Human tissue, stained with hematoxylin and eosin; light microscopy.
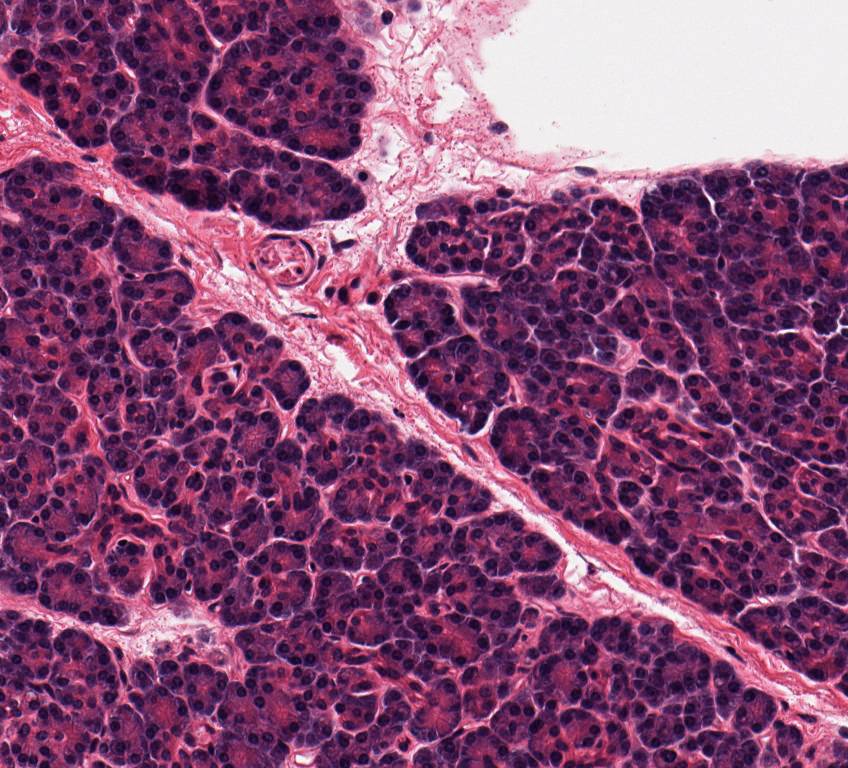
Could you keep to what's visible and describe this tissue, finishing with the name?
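Architecture: densely packed acini form lobules, divided by a band of pink connective tissue running diagonally from upper left to lower right. Nuclei: round, dark purple, placed toward the base of each acinar cell. Top centre: where the septum meets the tissue edge, loose, wispy fibrillar pink connective tissue widens. Septum, just above and left of centre: a single small round profile with a concentric wall. Tissue: pancreas.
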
